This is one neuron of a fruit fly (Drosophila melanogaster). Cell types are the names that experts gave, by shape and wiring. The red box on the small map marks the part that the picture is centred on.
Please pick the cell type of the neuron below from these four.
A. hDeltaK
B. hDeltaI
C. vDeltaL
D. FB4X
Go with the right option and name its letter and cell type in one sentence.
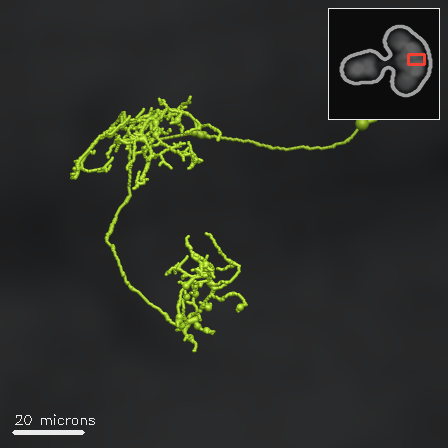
The neuron is of the hDeltaI cell type, which is option B.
